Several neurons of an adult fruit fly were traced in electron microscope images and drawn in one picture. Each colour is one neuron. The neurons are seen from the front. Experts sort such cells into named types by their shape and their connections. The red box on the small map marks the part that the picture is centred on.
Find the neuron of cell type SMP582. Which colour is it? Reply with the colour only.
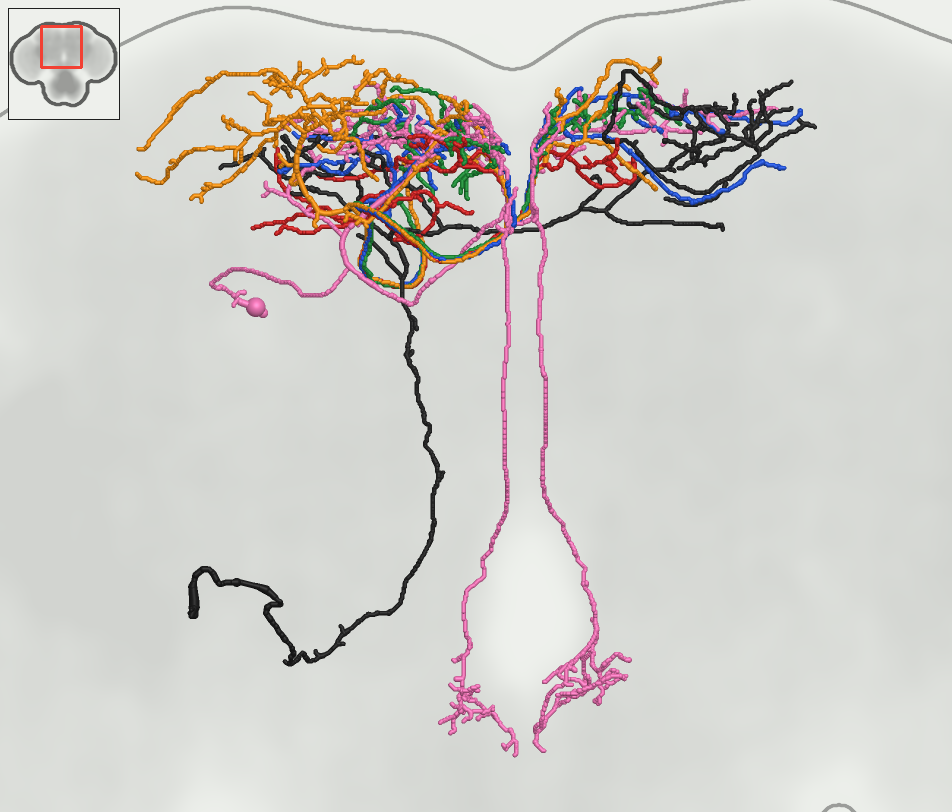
pink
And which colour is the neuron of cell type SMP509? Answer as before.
orange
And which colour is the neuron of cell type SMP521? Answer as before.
red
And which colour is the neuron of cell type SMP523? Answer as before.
blue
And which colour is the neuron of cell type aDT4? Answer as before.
black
